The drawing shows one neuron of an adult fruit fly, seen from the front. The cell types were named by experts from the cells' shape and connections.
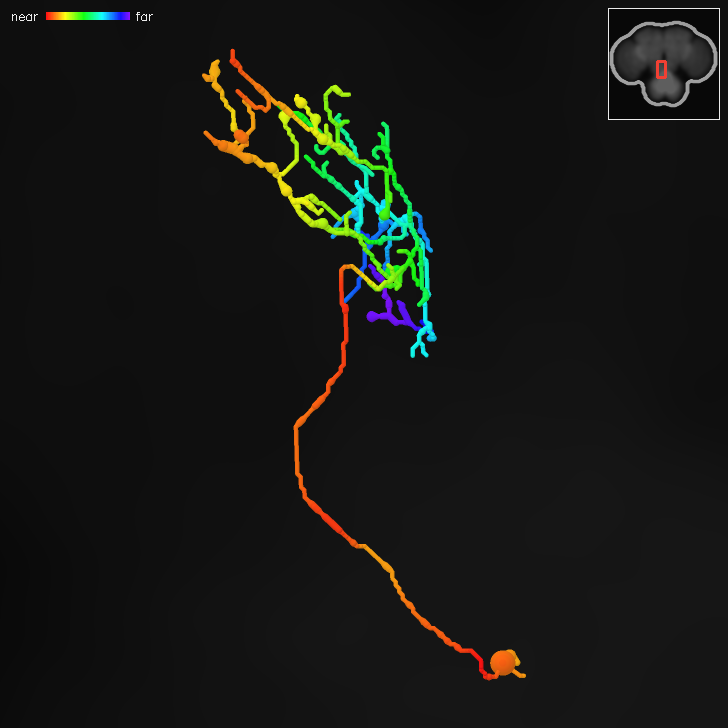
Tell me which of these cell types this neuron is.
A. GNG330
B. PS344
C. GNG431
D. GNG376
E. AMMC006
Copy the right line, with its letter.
C. GNG431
